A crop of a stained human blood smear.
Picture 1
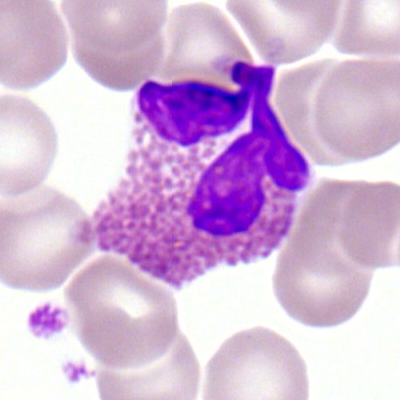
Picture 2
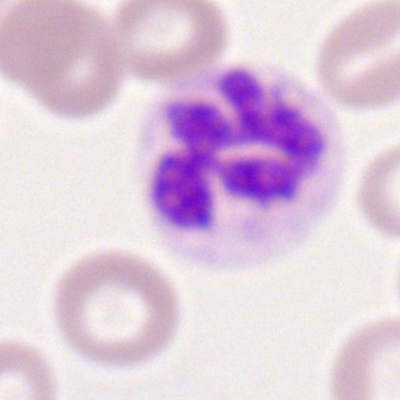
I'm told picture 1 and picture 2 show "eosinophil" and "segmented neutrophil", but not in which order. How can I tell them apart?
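The eosinophil appears in picture 1, and the segmented neutrophil in picture 2. Its nucleus sets the eosinophil apart: two large lobes joined by a narrow band of nuclear material, while the neutrophil's nucleus is divided into several separate lobes.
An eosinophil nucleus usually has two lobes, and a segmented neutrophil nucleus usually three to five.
The eosinophil's cytoplasm is packed with coarse, round, pink granules, which still leave the outline of the nuclear lobes clearly visible.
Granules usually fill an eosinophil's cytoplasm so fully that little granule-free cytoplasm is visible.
The neutrophil's cytoplasm, by contrast, is pale pinkish-lilac and lacks large orange-red granules.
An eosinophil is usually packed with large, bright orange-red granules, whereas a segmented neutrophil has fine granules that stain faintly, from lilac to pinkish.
In both cells the chromatin is dark purple and no nucleoli are visible; it is dense in the eosinophil and coarsely clumped in the neutrophil.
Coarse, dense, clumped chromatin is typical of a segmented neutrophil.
No vacuoles are seen in the eosinophil's cytoplasm, and the neutrophil's outline is roughly round.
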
